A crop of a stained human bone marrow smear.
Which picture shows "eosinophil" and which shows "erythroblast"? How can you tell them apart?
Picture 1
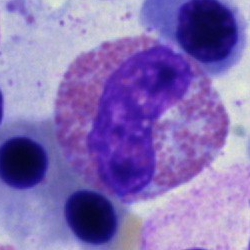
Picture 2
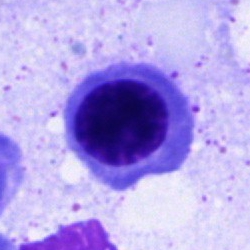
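Picture 1 is an eosinophil; picture 2 is an erythroblast. Both cells have a roughly round outline, smooth in the eosinophil.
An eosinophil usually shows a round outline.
The eosinophil's nucleus is a thick curved band shaped like a C with its hollow side facing right, and its chromatin is purple and clumped, with darker and paler patches. The erythroblast's chromatin, by contrast, is dark purple and densely stained.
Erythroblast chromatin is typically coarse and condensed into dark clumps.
In the eosinophil, granules fill the cytoplasm all the way around the nucleus, whereas the erythroblast's blue cytoplasm shows no visible granules and no vacuoles. In both cells the cytoplasm is widest on the right of the nucleus: plentiful in the eosinophil, and in the erythroblast a rim wider on the right than on the left.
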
